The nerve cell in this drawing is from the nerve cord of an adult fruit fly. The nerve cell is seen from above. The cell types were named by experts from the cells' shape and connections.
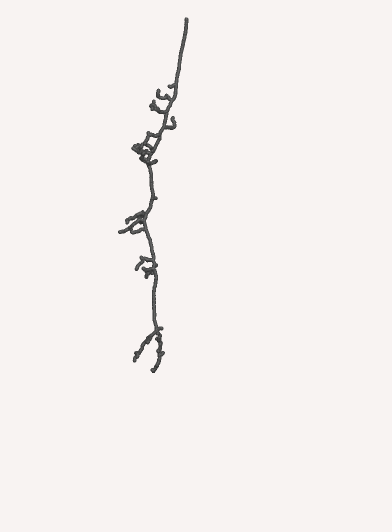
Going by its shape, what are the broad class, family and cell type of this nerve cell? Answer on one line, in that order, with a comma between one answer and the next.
descending neuron, DNg, DNg38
